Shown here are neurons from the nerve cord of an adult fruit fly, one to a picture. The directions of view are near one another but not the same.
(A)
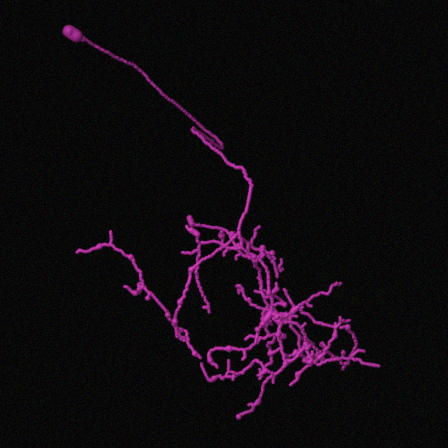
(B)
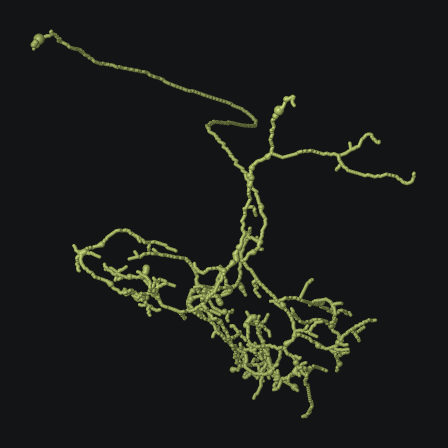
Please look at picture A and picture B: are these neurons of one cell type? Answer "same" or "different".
different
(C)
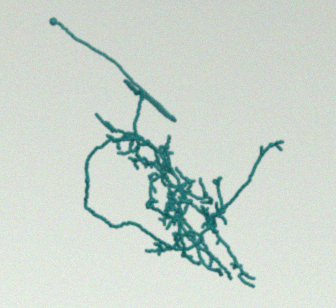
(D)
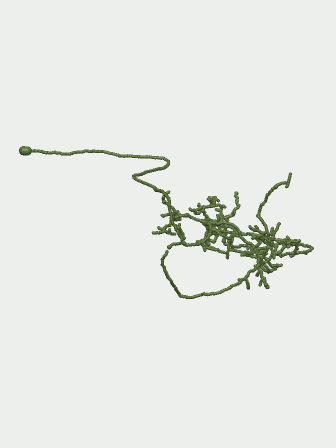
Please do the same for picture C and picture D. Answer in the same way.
same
